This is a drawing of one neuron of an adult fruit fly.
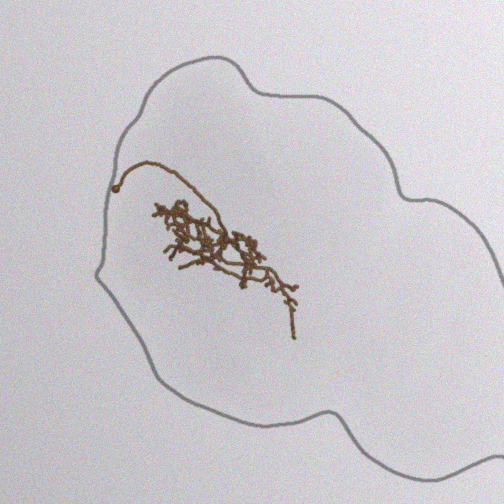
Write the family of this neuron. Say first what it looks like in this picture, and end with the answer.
The cell body can be seen on the left of the picture. As drawn here it is about as wide as it is tall. This is a central-brain intrinsic neuron. Its family is hemilineage AOTUv1_ventral.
